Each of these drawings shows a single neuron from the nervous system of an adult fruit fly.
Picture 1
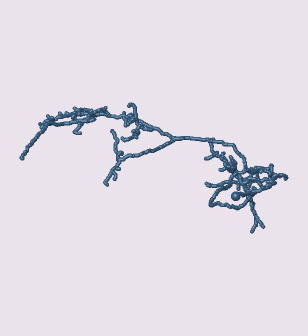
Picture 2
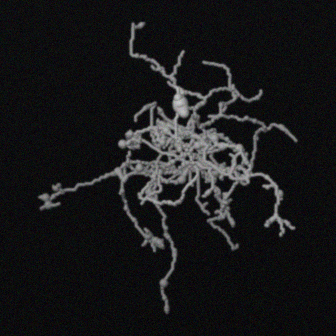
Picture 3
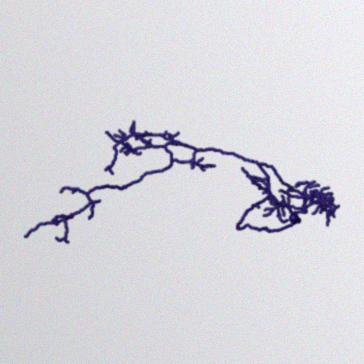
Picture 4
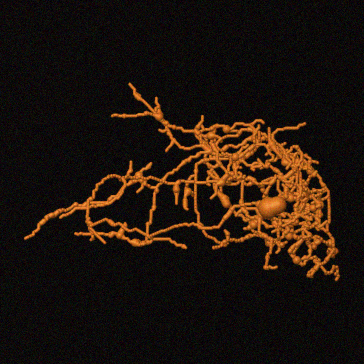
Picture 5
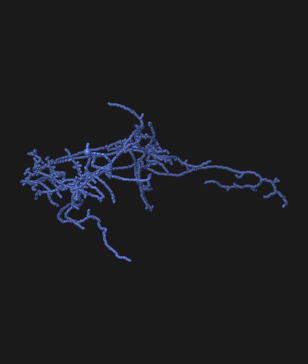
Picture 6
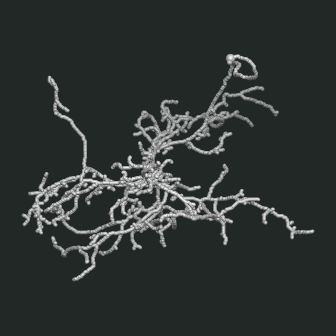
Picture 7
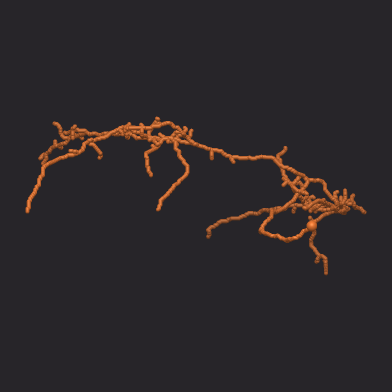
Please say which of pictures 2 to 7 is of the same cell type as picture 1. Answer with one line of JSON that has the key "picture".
{"picture": 7}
